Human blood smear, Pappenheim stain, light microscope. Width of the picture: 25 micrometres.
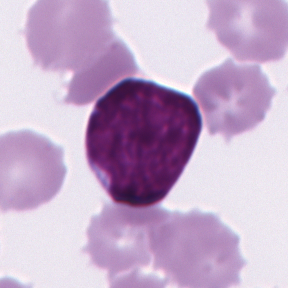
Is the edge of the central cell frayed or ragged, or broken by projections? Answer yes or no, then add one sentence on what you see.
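No. The cell's border is smooth, without hair-like projections.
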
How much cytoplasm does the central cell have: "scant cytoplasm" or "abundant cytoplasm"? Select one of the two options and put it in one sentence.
Its nucleus occupies most of the cell.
